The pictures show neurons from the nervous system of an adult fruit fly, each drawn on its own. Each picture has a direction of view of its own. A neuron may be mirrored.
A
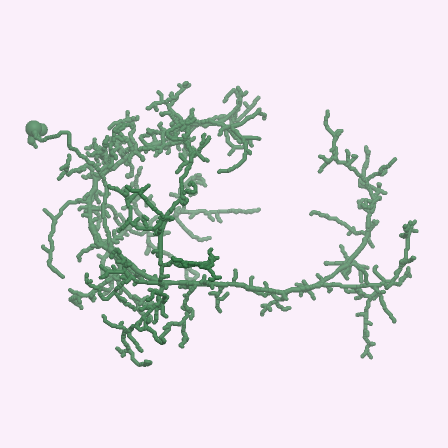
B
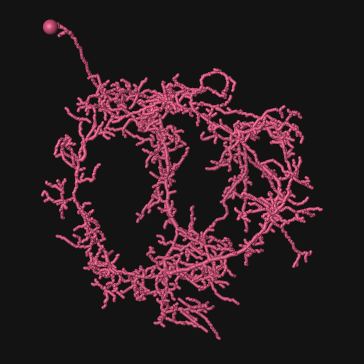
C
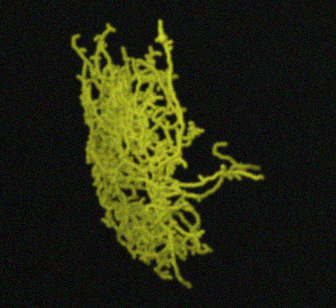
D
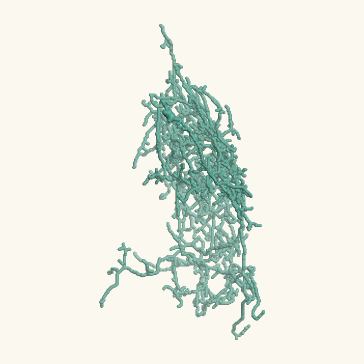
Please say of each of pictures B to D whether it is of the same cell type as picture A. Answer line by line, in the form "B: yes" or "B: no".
B: yes
C: no
D: no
